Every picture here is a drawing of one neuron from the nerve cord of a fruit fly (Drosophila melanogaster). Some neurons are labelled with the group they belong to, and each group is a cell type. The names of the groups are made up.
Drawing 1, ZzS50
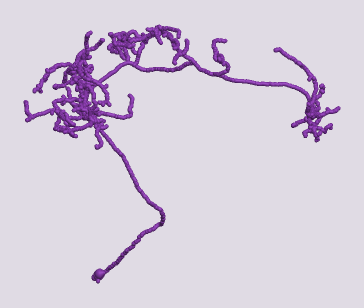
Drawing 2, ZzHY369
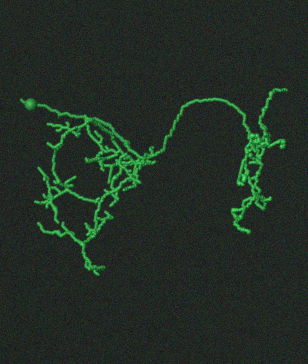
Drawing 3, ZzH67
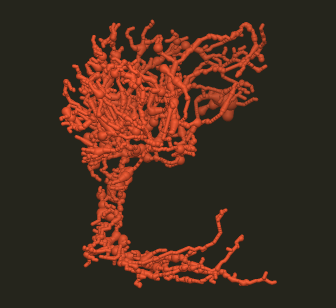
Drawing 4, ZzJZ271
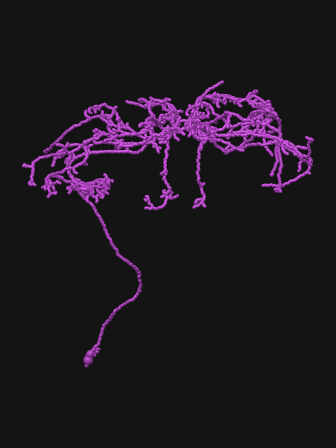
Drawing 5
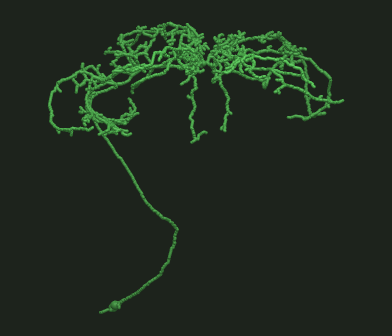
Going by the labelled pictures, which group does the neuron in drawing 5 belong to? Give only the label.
ZzJZ271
